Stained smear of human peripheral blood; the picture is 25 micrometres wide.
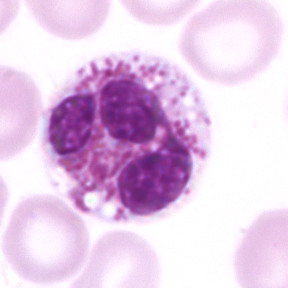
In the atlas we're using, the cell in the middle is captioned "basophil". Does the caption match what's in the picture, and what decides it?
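Basophil is not the right name here; this is an eosinophil. Point one: the nuclear lobes are in view, with granules spread between and around them.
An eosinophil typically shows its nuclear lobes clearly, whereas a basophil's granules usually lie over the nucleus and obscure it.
Point two: the outline is round and smooth.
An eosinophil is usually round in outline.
Also noted: dark purple, coarsely clumped chromatin; no nucleoli in any lobe; many reddish-pink granules; a few small clear vacuoles at lower left.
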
